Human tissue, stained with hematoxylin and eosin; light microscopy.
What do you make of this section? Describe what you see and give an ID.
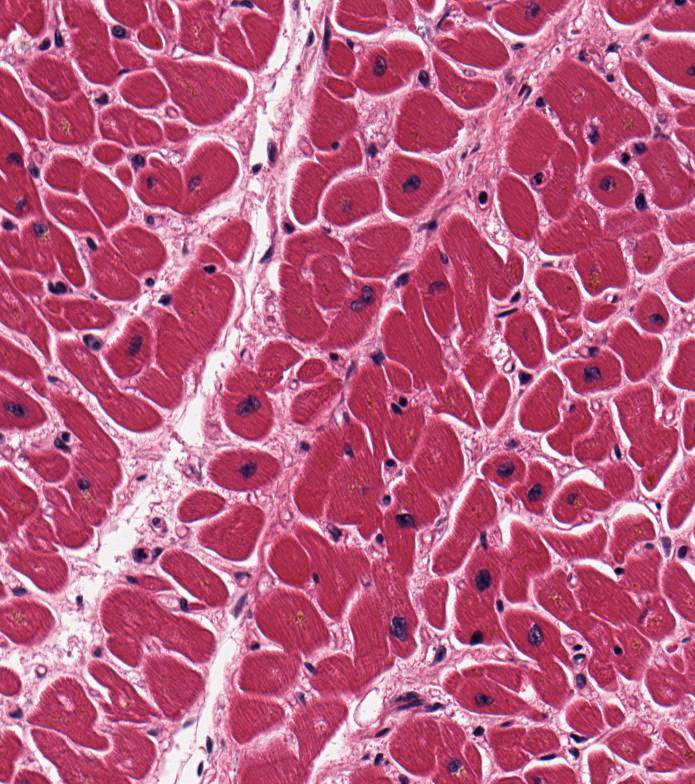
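Mostly cross- and obliquely cut muscle fibres fill the field as closely packed rounded and irregular profiles. Cytoplasm is deep, even pink-red. Fine golden-brown granules lie centrally in many, near the nucleus. Some branch, giving curved and Y-shaped profiles. Answer: left ventricle of the heart.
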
